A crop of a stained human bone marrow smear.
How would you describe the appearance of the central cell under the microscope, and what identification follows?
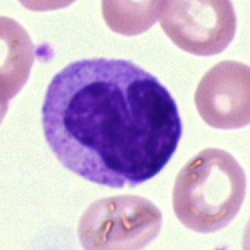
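A deep notch at the top of the nucleus gives it a heart-like shape. The nucleus is placed off-centre toward the right, so a wider band of cytoplasm remains on the left. The cytoplasm is moderate in amount and lilac-purple. The outline is roughly round and smooth. This is a band neutrophil.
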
